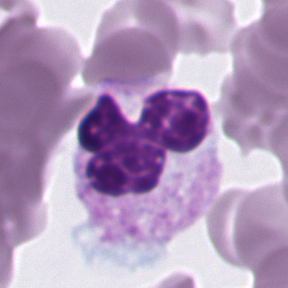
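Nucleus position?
Upper part of the cell; most cytoplasm below.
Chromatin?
Dark purple, coarsely clumped.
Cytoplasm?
Plentiful, pale pinkish-lilac, with fine pinkish-purple granules scattered throughout.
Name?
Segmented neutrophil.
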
